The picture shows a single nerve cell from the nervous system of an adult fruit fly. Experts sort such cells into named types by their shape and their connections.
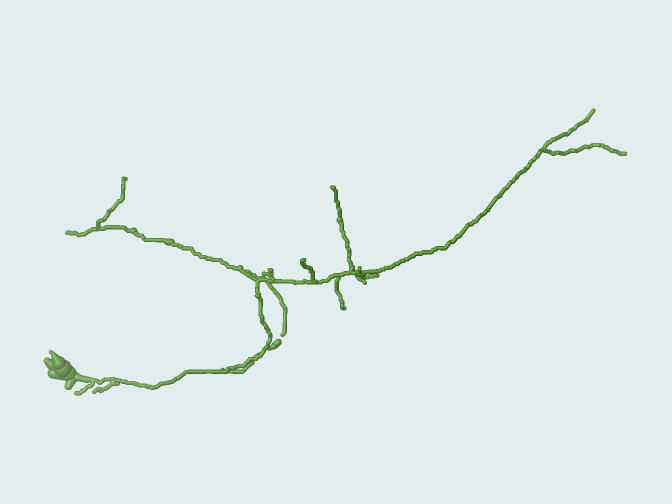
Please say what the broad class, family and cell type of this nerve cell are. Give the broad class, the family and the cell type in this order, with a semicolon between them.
motor neuron of the nerve cord; hemilineage 15B; Acc. ti flexor MN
